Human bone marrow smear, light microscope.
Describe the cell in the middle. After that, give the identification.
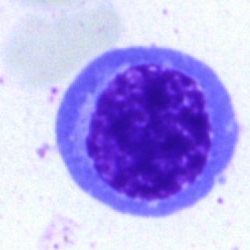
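Within the nucleus, no nucleolus is visible. A moderate rim of deep blue cytoplasm encircles the nucleus, with a paler band lying next to it, clearest on its left side. The cytoplasm shows no visible granules. It is an erythroblast.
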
